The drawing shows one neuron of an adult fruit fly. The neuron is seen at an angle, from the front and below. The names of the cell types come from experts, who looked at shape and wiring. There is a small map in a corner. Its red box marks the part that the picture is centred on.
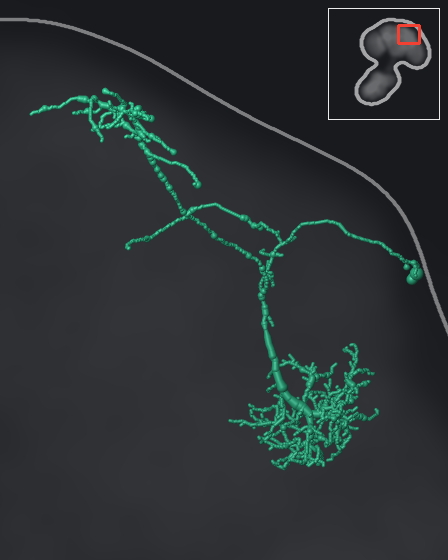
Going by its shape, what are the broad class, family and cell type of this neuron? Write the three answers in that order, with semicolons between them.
central-brain intrinsic neuron; hemilineage SLPad1_anterior; LH008m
